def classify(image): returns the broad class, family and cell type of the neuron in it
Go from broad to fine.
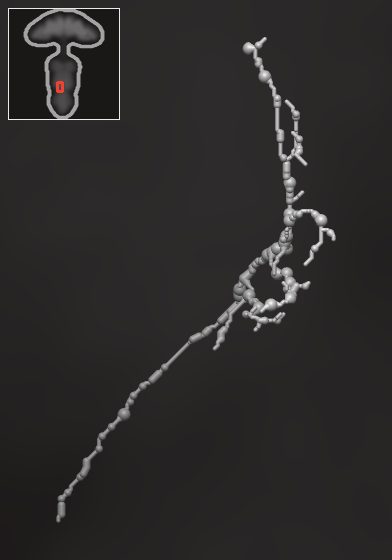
sensory neuron entering the nerve cord; class mechanosensory tactile; SNta30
